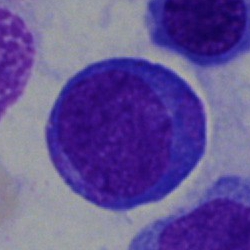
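Blast, the central cell in this stained bone marrow smear. Notice that its nucleus sits off-centre, displaced toward the left. Follow the cytoplasm around and you will find its rim widest on the right side. That cytoplasm is deep blue. Within the nucleus, the chromatin is finely stippled with small paler flecks.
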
